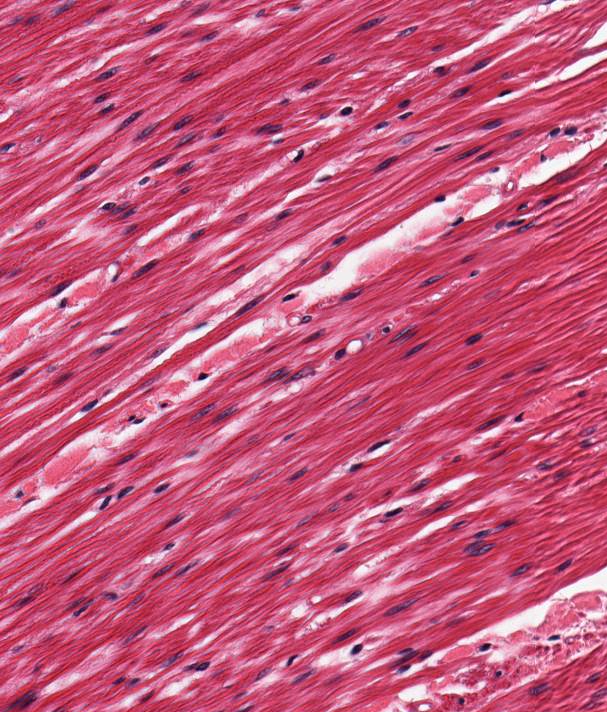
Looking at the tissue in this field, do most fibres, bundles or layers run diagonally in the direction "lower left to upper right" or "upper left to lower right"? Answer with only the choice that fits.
Lower left to upper right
